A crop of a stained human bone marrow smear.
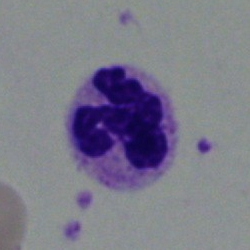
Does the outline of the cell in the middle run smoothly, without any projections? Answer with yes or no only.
Yes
